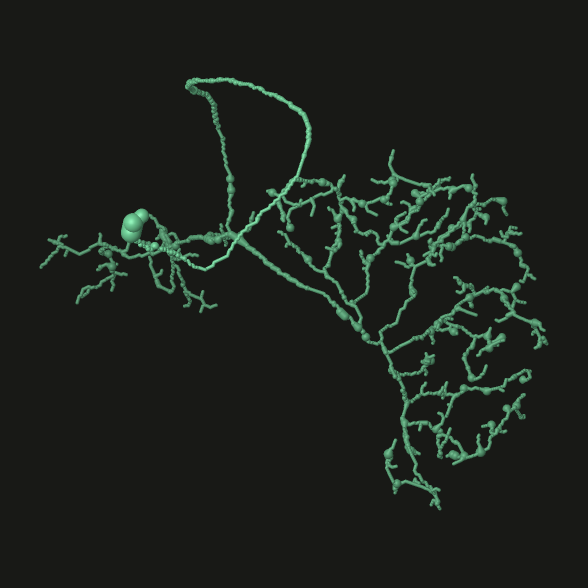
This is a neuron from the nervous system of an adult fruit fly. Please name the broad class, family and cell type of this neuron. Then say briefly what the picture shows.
This is a central-brain intrinsic neuron. Its family is hemilineage LALv1_dorsal. Its cell type is FB4D_b. Its cell body lies on the left of the picture. As drawn here it is about as wide as it is tall.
